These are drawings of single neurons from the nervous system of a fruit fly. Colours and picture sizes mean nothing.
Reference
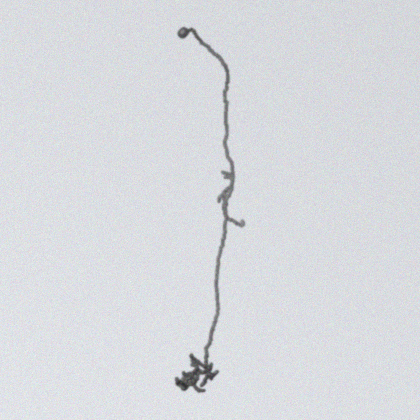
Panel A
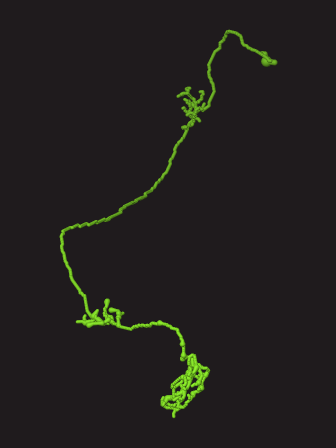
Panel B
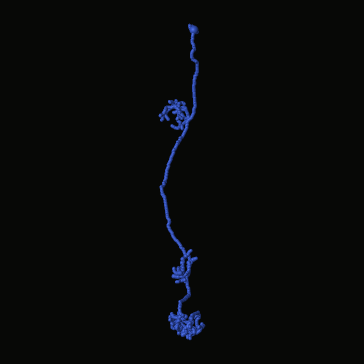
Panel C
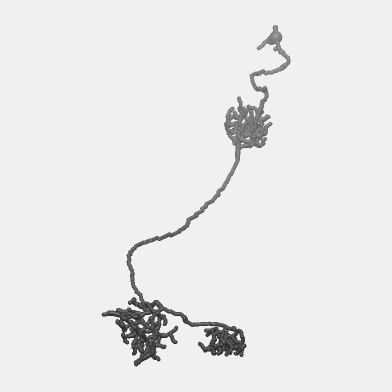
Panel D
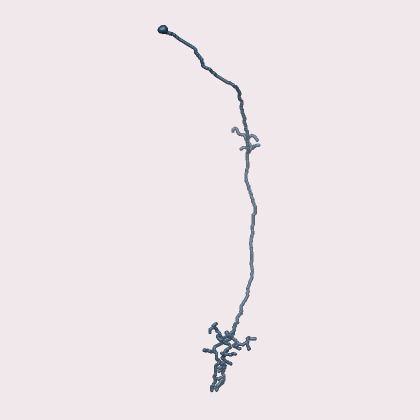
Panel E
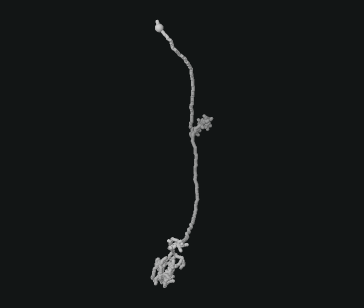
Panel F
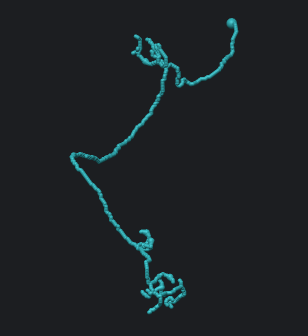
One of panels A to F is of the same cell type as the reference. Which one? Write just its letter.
D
